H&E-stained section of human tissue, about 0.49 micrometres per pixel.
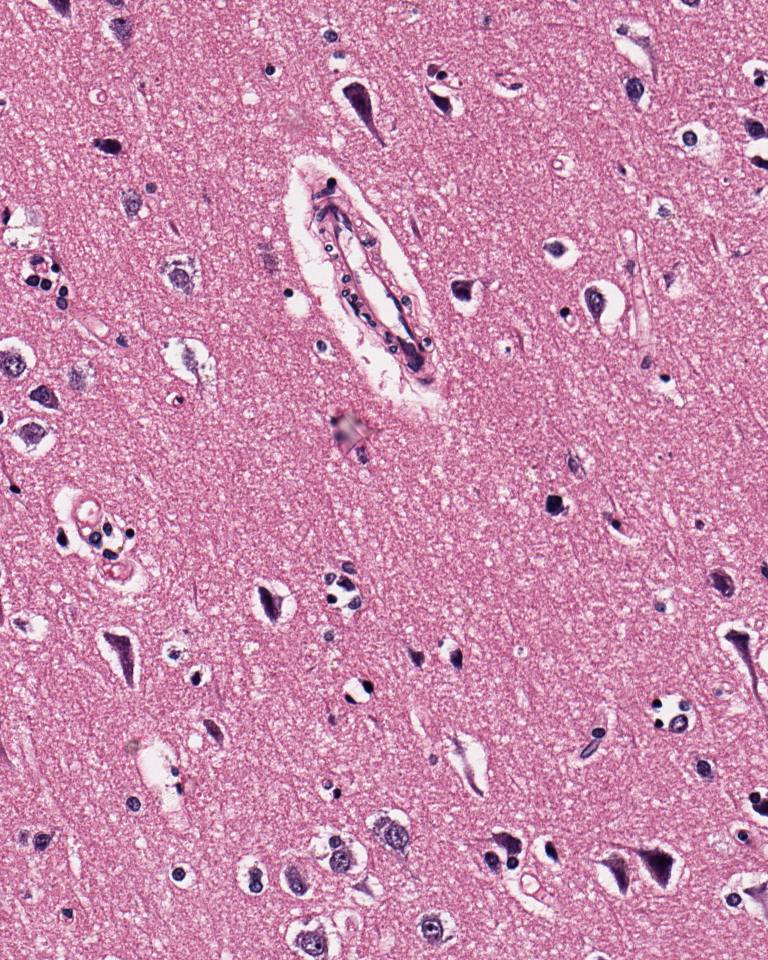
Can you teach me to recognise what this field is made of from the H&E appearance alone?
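Shown here is cerebral cortex. The whole field is pink, finely fibrillary, finely vacuolated neuropil without epithelium or glands.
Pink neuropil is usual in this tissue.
Small round dark glial nuclei are scattered, some grouped beside neuronal cell bodies.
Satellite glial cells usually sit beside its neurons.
A single thin-walled vessel in the upper centre sits within a clear space.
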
